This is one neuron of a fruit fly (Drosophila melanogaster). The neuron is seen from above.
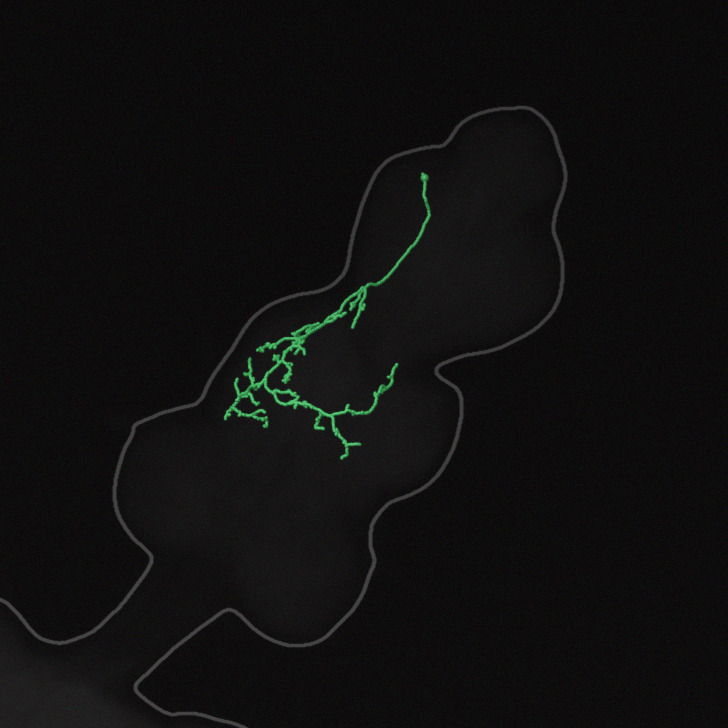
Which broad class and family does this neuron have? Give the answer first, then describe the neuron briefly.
Its broad class is nerve-cord intrinsic neuron. Its family is hemilineage 03B. The cell body can be seen at the top of the picture. As drawn here it is taller than it is wide.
